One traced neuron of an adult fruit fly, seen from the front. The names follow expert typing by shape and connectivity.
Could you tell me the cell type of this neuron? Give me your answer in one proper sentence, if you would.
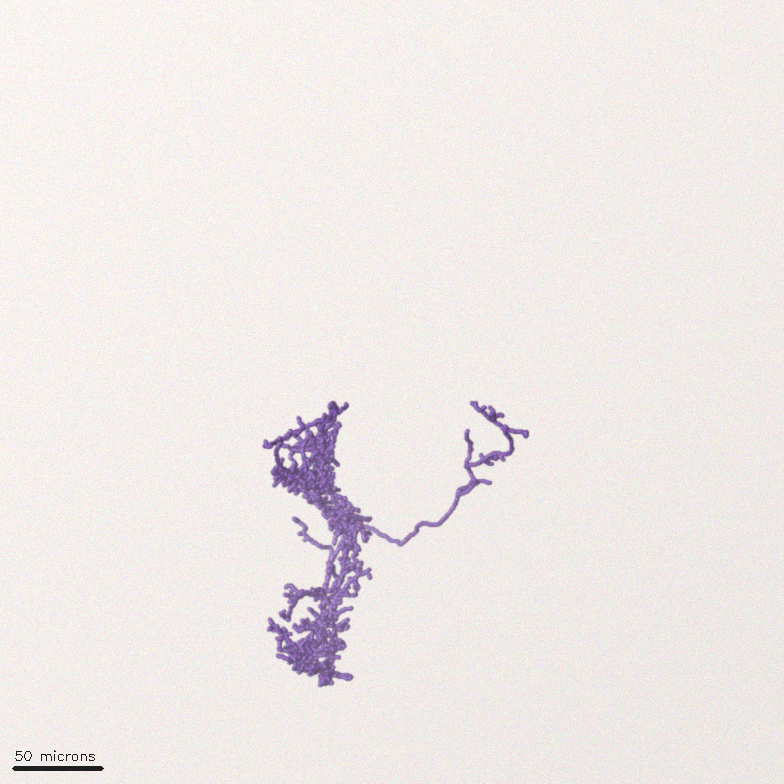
This particular neuron has the cell type GNG562.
